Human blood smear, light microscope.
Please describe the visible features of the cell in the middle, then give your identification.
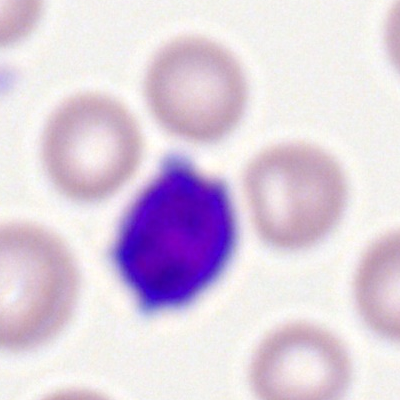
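Outline first: a slightly angular oval, tilted from upper right to lower left. Nucleus next: it fills almost the whole cell. No granules are visible. Last, a small pale knob projects from the top of the cell. This cell is a lymphocyte.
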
